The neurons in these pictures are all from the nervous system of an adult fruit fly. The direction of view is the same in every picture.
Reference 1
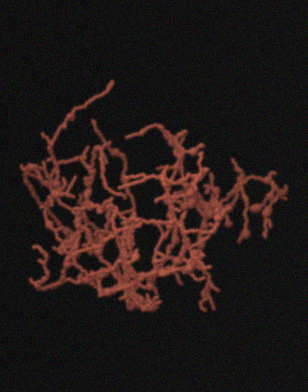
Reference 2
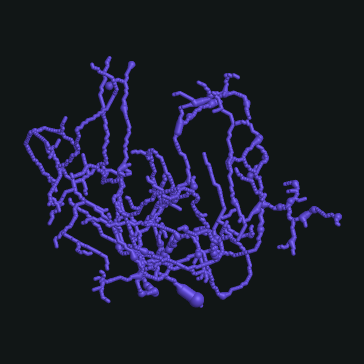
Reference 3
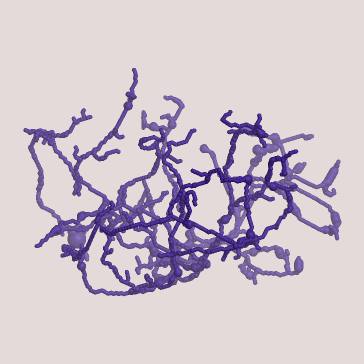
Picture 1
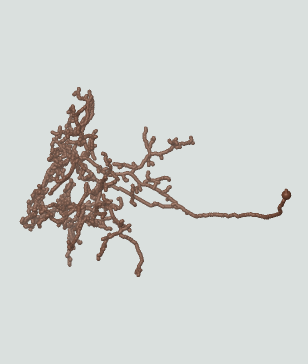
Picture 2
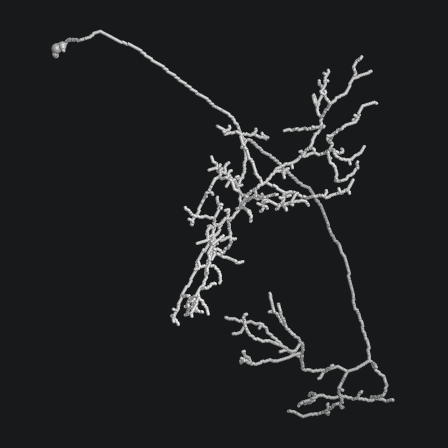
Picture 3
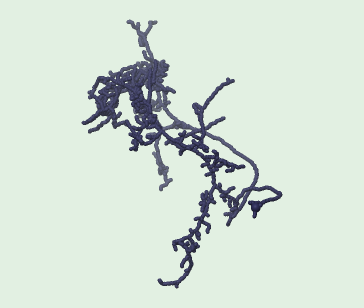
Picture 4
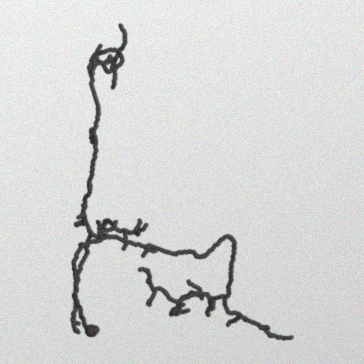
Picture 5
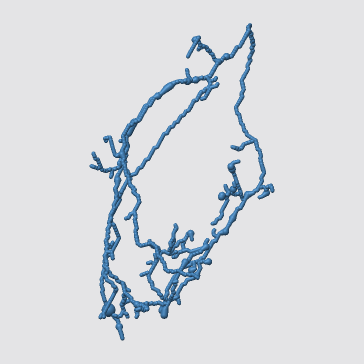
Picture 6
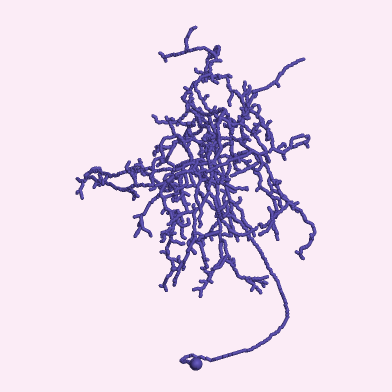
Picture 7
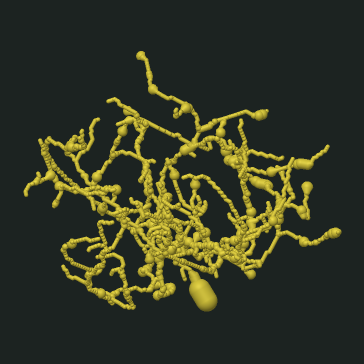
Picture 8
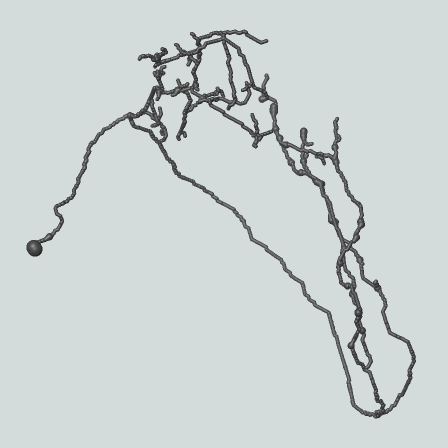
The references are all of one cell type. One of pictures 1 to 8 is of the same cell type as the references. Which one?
7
